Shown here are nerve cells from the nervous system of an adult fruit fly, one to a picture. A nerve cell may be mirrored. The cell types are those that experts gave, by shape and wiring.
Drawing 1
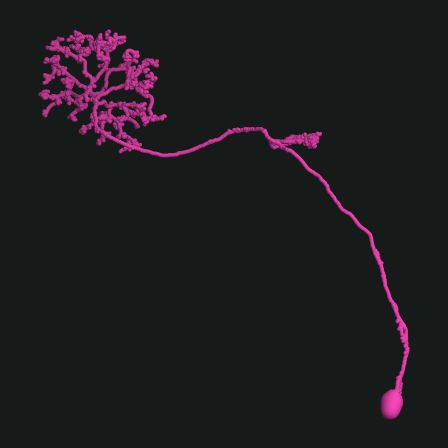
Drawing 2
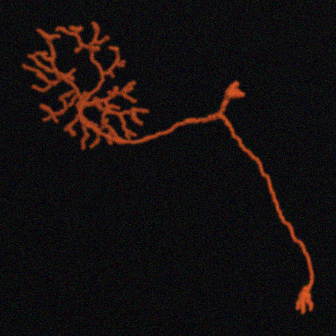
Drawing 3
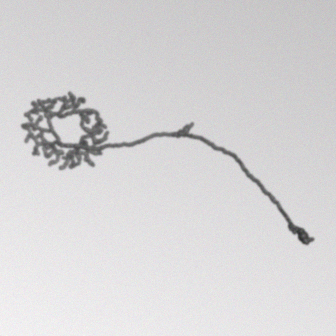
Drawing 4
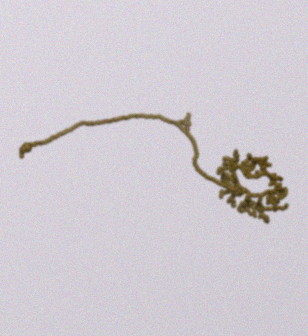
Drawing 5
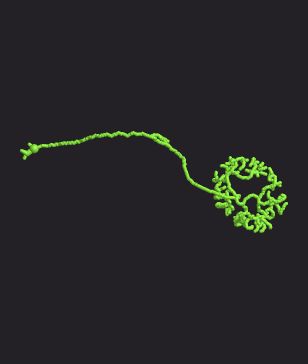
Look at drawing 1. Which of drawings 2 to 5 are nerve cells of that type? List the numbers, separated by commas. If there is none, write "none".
3, 4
